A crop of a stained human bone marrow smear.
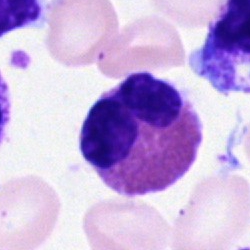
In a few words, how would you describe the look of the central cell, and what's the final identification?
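Working through the cell point by point, the outline comes first: it is round and smooth. Next, position: the nucleus sits in the upper left part of the cell. Then the chromatin, which is dark purple and dense. Last, nucleoli: none are visible in the nucleus. The cell is an eosinophil.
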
